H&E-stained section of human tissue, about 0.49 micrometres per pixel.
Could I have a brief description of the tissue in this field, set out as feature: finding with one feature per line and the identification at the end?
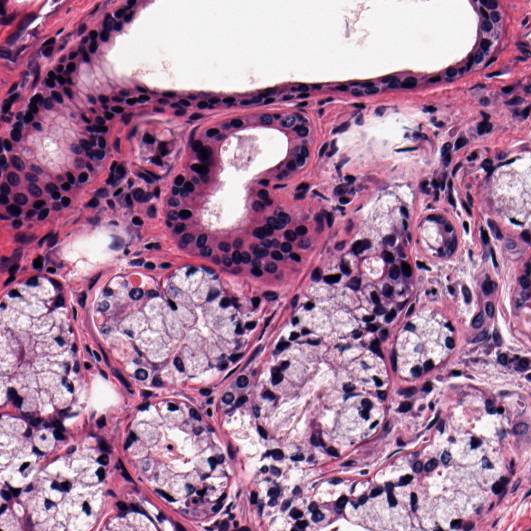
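Acinar cytoplasm: pale, bubbly, mucous-looking
Nuclei: dark, flattened against outer edge of each acinus
Stroma: thin pink fibrous bands between rounded acinar clusters
Fat: none
Name: minor salivary gland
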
